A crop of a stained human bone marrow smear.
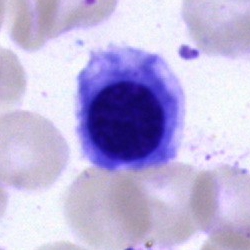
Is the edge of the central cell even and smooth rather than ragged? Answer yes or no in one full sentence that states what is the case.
No, the cell's outline is ragged or frayed, or carries projections, blebs or tags.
